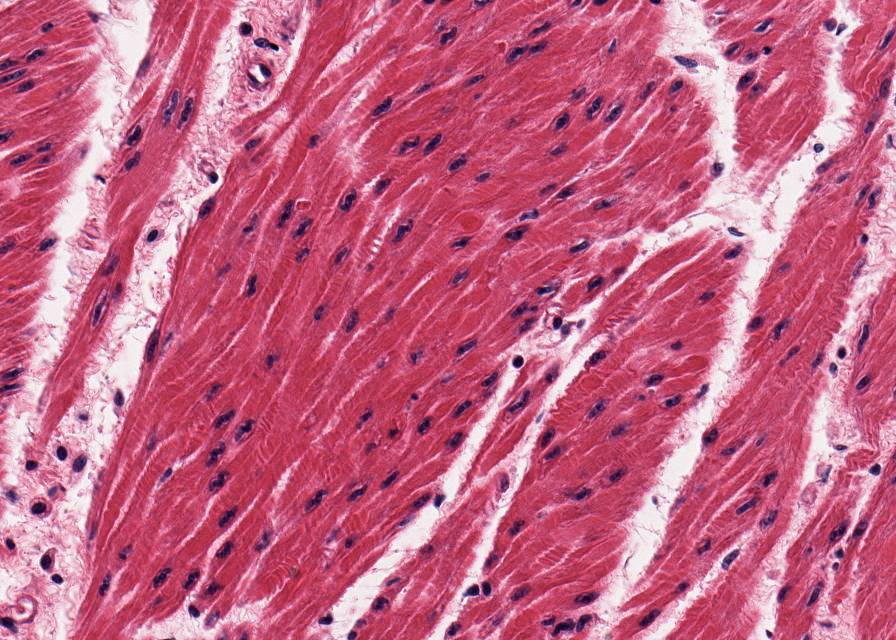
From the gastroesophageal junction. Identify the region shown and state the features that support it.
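This field shows smooth muscle. Its nuclei are oval, central and elongated along the fibre axis, and the deep pink-red cytoplasm shows fine longitudinal fibrils.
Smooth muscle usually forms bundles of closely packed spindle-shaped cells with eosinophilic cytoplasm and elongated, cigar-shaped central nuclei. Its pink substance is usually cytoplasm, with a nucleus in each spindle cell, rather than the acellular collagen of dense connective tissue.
Pale, loose, wispy connective tissue with scattered small dark nuclei separates the bundles and holds no fat cells.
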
